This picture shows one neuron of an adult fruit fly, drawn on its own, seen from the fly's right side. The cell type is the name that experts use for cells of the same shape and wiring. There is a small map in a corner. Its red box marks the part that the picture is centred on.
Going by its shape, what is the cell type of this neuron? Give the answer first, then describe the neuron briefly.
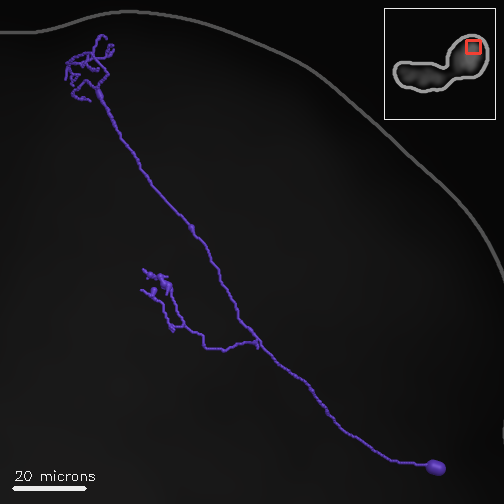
It is of cell type FB9B_e. This is a central-brain intrinsic neuron. Its cell body lies at the lower right of the picture. From top to bottom in the picture it spans about 120 microns.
